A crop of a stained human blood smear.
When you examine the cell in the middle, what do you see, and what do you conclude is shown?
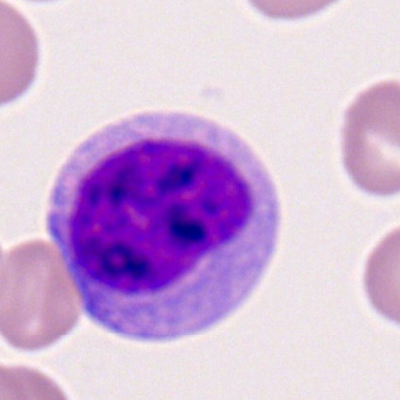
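Description: the outline is round and smooth, and the nucleus lies off-centre towards the upper left of the cell. Its chromatin is clumped into dark patches. Cytoplasm is widest below and to the right of the nucleus. Name: monocyte.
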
